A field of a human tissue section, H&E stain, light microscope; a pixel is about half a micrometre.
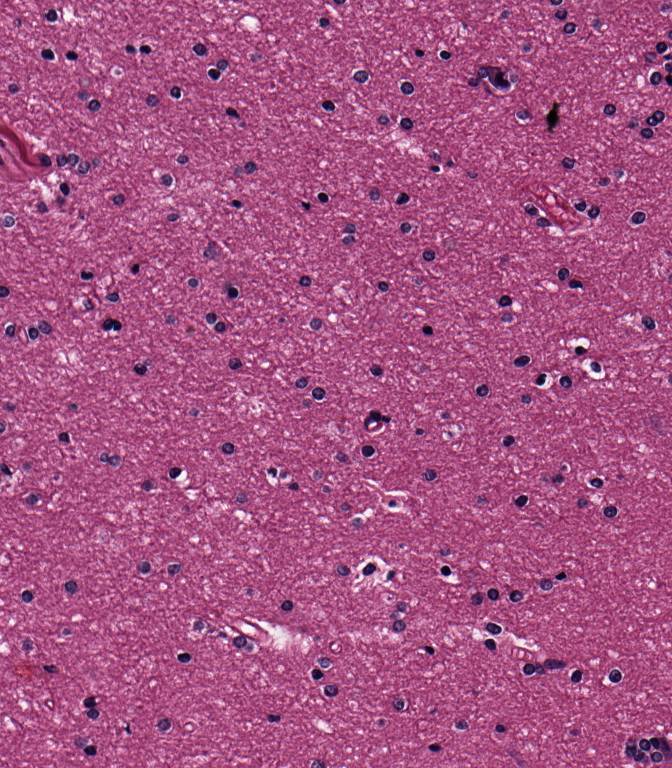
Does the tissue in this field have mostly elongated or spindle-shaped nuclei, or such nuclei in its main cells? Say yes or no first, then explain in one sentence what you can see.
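No. The scattered nuclei are small, round and darkly stained.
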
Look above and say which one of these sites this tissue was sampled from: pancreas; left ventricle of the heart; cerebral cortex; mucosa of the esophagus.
cerebral cortex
